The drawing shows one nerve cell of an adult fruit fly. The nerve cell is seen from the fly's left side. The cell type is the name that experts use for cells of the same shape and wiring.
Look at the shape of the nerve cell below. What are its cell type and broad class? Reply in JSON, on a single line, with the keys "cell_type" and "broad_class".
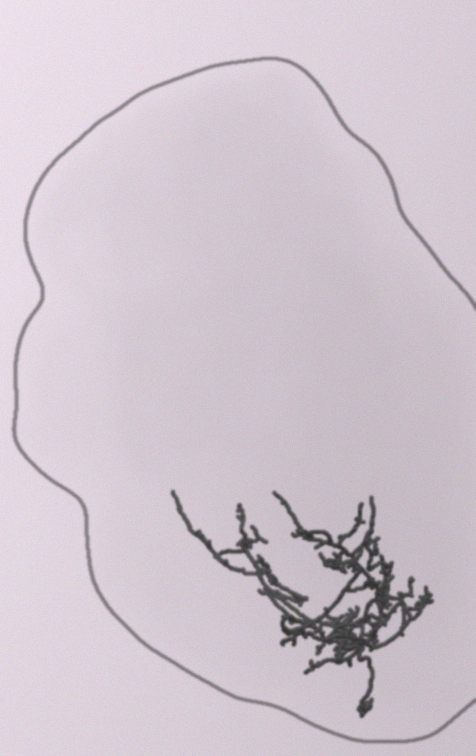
{"cell_type": "GNG260", "broad_class": "central-brain intrinsic neuron"}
